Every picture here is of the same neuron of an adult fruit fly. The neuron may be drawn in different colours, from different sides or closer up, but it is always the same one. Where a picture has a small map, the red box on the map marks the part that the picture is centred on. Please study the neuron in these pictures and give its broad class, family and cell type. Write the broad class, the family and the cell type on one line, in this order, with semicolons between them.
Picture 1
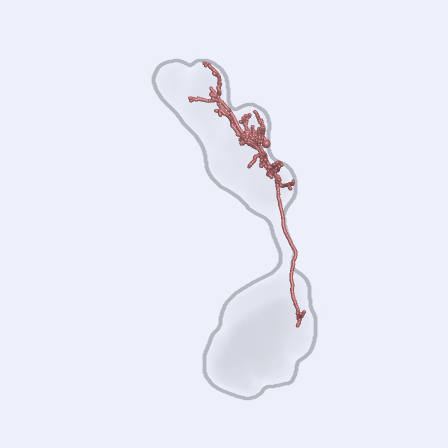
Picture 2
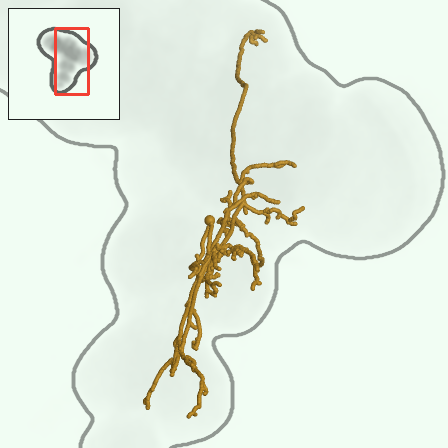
ascending neuron; hemilineage 05B; AN05B054_b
